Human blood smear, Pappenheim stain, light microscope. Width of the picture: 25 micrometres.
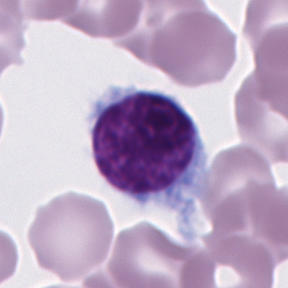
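Hairy cell in a stained smear of human peripheral blood: the nucleus is round, about 9 micrometres across, and fills most of the cell; the chromatin is dark purple and coarsely clumped; the scant, pale blue cytoplasm reaches furthest from the nucleus at the lower right.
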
